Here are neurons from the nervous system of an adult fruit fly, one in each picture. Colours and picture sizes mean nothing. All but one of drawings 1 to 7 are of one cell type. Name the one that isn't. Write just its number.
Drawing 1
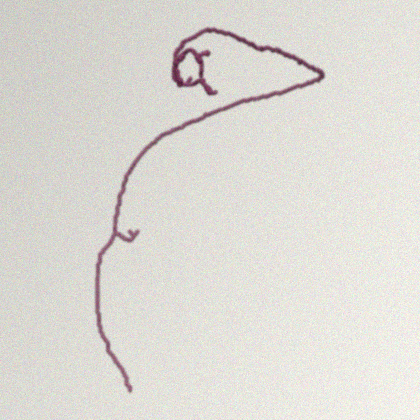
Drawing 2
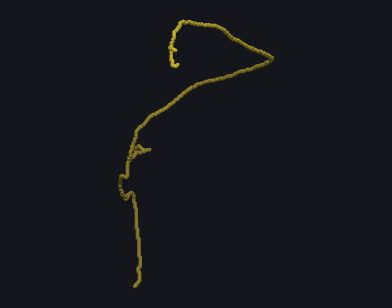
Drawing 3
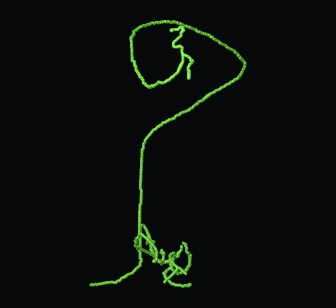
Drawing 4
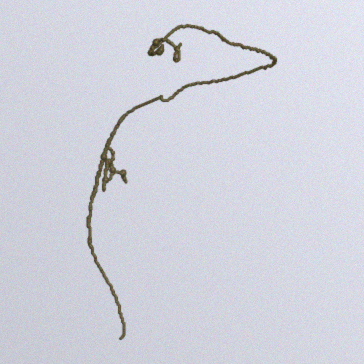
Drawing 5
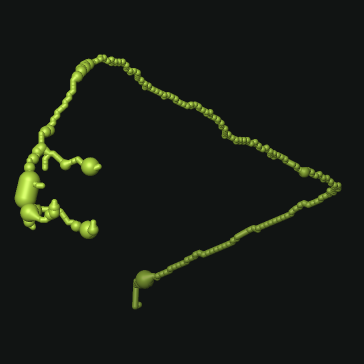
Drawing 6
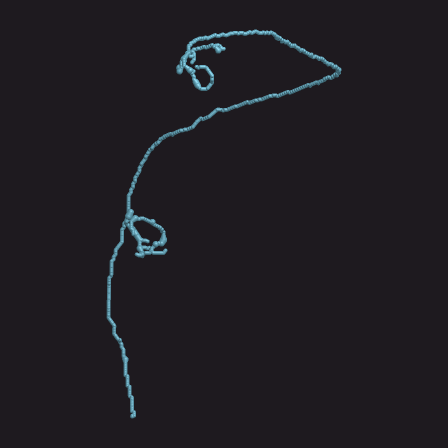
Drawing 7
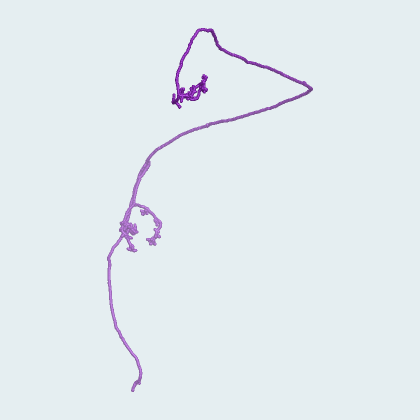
3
